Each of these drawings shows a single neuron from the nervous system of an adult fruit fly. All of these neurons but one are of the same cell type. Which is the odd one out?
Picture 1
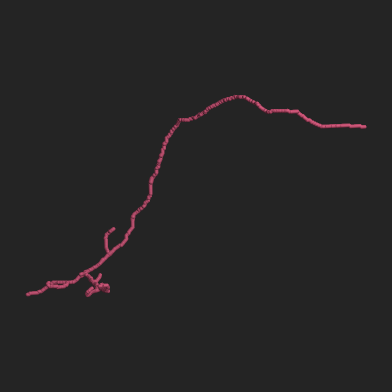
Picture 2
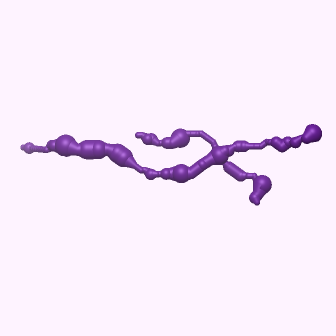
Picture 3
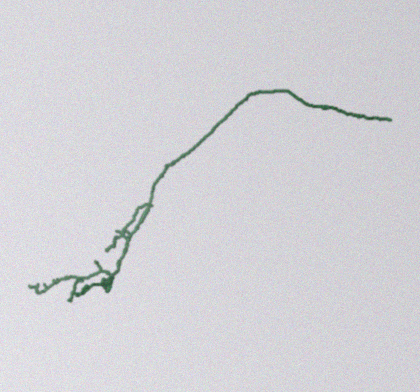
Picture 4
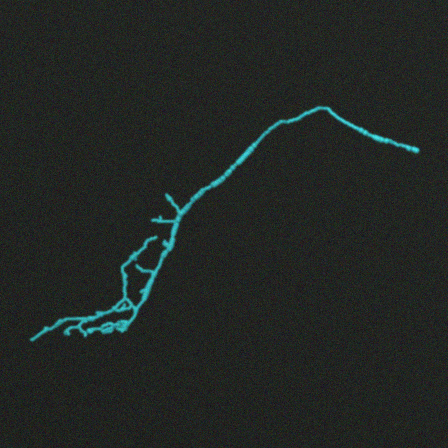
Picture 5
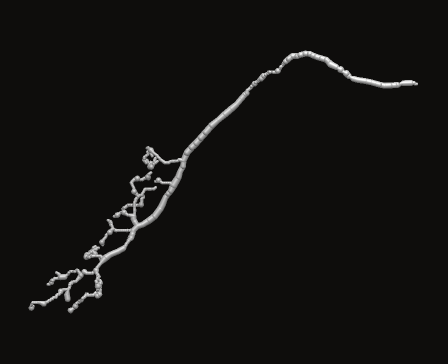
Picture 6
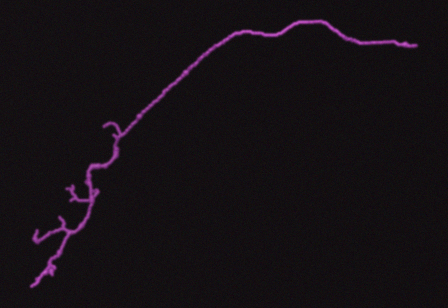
2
